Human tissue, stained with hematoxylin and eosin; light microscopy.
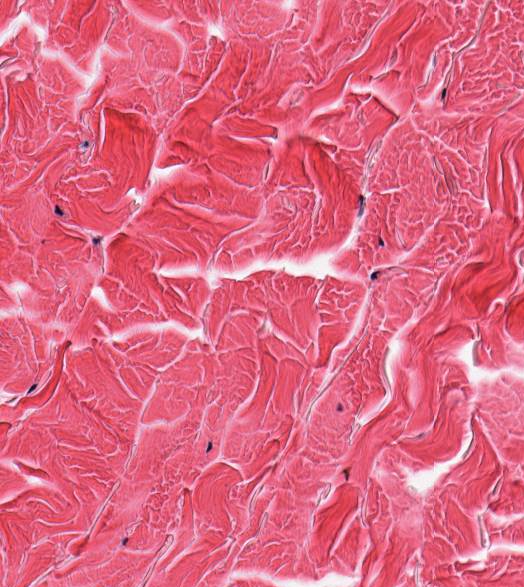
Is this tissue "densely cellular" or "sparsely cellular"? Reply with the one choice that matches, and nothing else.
Sparsely cellular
